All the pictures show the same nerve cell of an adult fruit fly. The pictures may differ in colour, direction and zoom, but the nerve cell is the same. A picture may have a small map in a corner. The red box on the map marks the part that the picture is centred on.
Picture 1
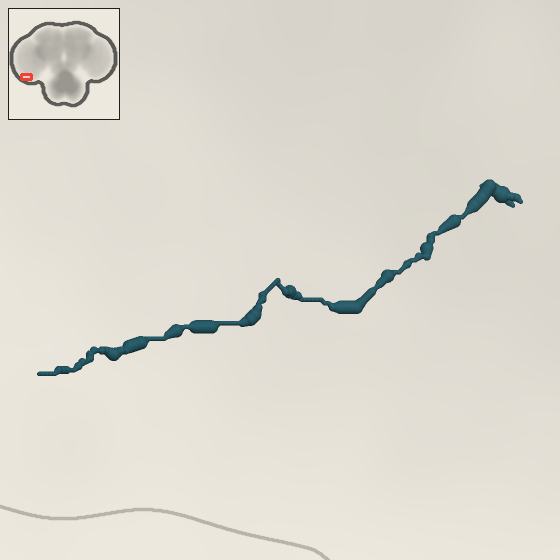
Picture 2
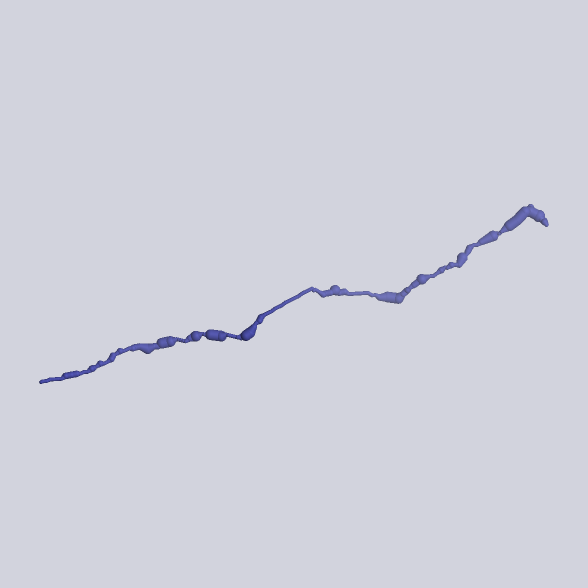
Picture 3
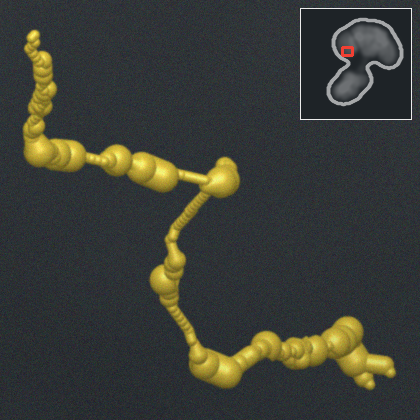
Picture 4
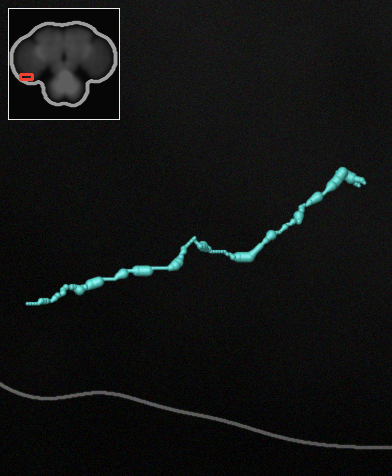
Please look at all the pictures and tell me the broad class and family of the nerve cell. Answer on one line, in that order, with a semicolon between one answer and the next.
photoreceptor or other optic-lobe sensory neuron; class visual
